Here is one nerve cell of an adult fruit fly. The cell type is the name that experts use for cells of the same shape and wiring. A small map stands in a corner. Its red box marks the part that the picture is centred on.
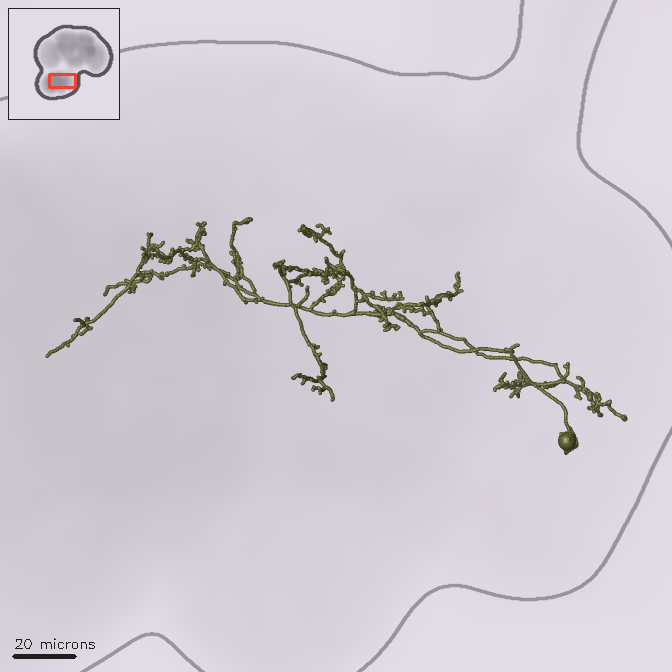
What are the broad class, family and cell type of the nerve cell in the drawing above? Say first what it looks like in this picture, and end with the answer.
From left to right in the picture it spans about 190 microns. The picture shows dozens of branch ends. This is a nerve-cord intrinsic neuron. Its family is hemilineage 21A. Its cell type is IN21A116.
